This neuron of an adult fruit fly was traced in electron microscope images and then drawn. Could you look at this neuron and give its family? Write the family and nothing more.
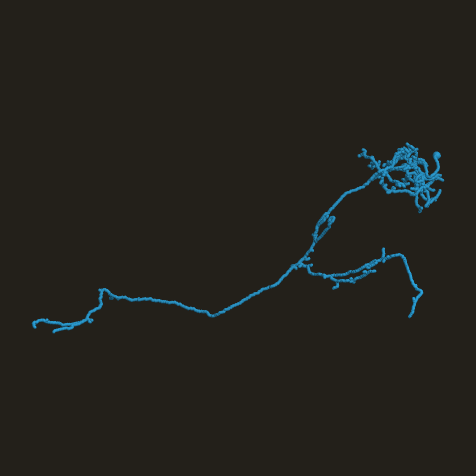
hemilineage VLPl2_medial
